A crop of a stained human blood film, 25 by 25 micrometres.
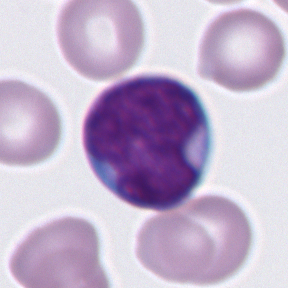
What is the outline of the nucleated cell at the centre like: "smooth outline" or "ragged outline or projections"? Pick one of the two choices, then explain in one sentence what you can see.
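Smooth outline. The cell's outline is round and smooth, without projections.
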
